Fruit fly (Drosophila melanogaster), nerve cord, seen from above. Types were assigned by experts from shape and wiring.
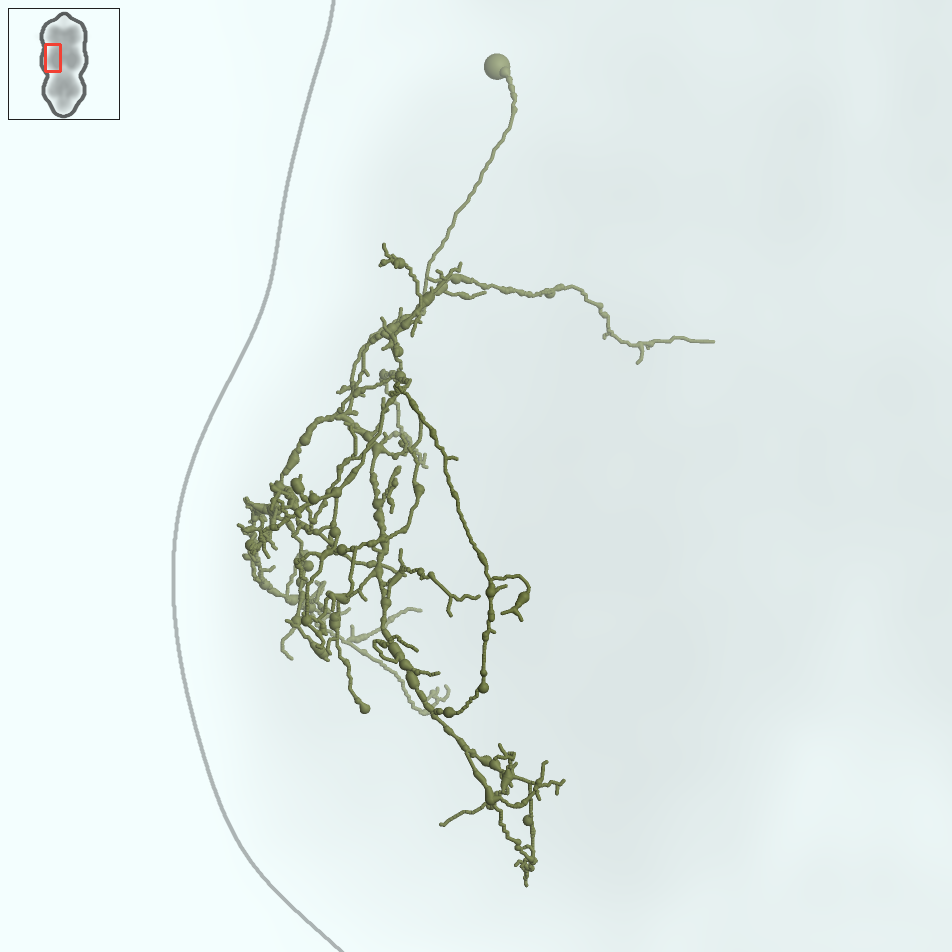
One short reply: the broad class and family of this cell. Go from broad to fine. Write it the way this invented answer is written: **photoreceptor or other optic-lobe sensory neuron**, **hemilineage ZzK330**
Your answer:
**nerve-cord intrinsic neuron**, **hemilineage 16B**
